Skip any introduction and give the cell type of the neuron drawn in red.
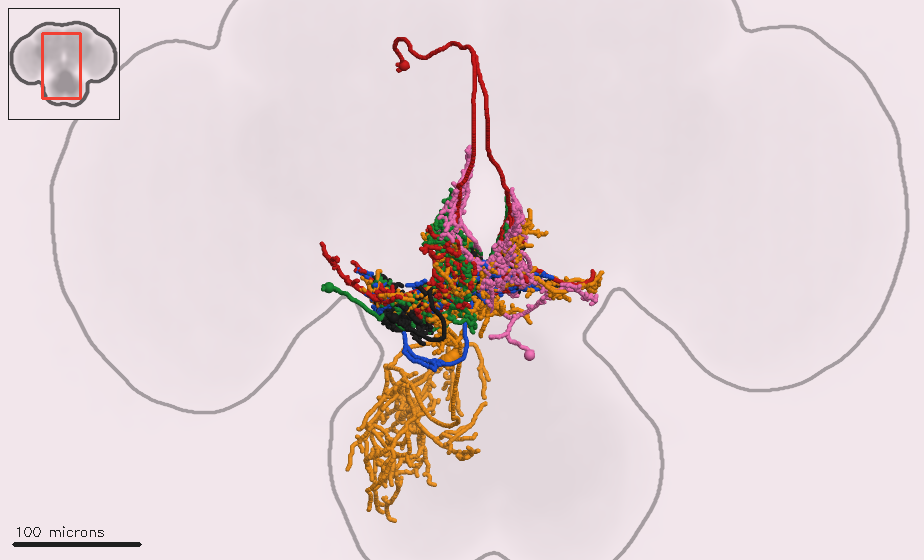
CB0647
